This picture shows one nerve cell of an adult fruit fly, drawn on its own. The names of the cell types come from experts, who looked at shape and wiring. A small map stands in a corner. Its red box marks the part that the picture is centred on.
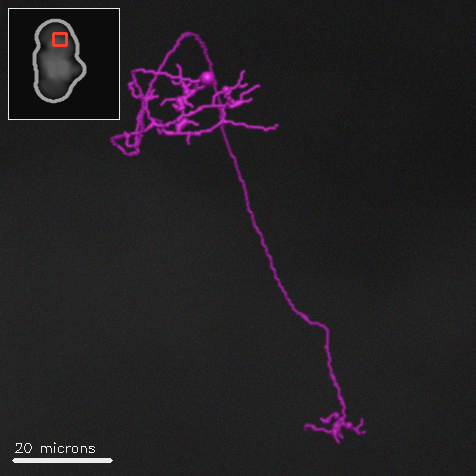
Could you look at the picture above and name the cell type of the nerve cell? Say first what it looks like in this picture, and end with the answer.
The cell body is at the top of the picture. From top to bottom in the picture it spans about 85 microns. It is an optic-lobe intrinsic neuron. It is of cell type Tm29.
